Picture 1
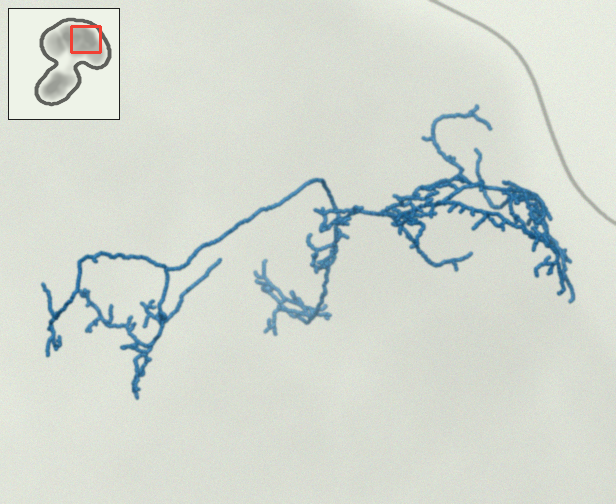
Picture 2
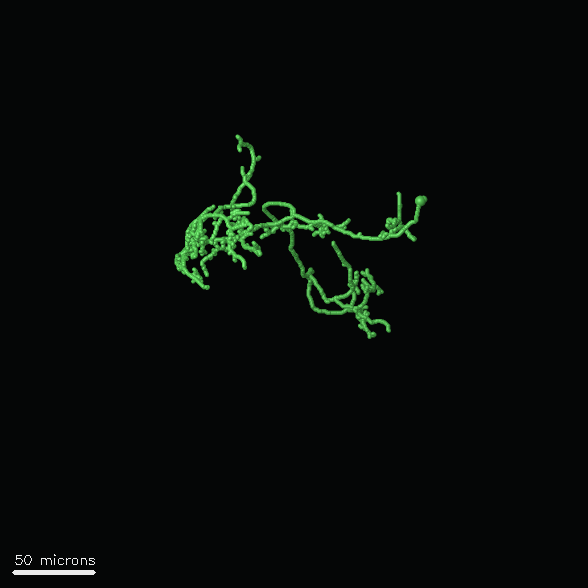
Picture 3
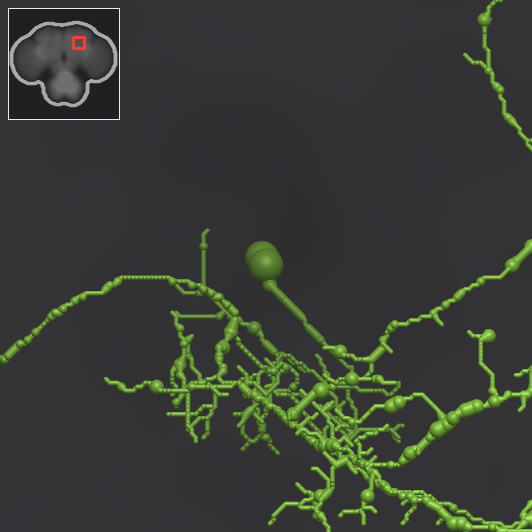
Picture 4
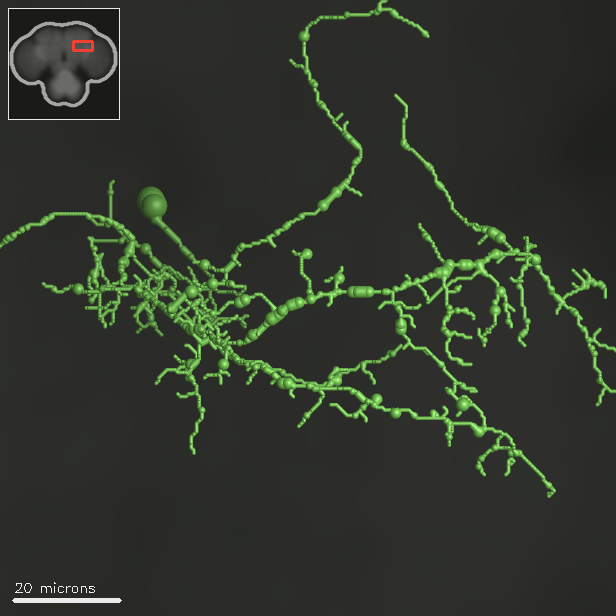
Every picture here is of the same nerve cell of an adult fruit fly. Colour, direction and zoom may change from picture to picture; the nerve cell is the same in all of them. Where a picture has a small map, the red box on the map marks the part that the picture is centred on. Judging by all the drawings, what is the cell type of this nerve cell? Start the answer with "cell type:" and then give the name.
cell type: AVLP530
